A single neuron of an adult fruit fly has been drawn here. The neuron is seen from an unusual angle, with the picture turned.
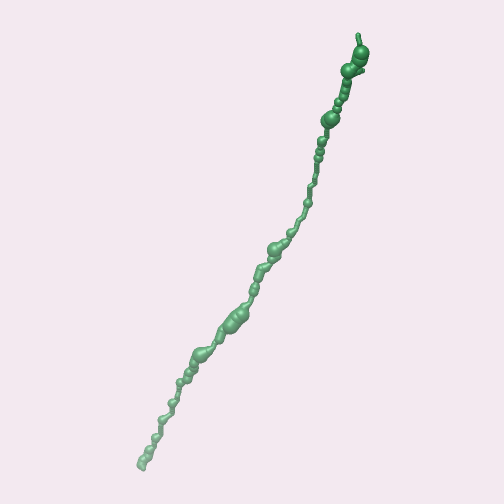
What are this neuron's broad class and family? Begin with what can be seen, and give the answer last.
The drawing shows no cell body. It has a dozen or fewer branch ends. Its broad class is sensory neuron entering the brain. The name of its family is class mechanosensory.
